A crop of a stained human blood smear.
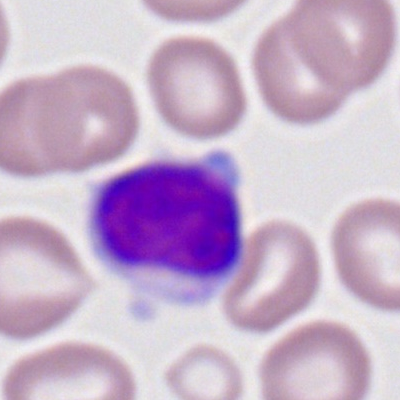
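Lymphocyte. Nucleus fills most of the cell; chromatin dark purple, dense. Scant rim of pale blue cytoplasm, widest below the nucleus. No visible granules.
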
